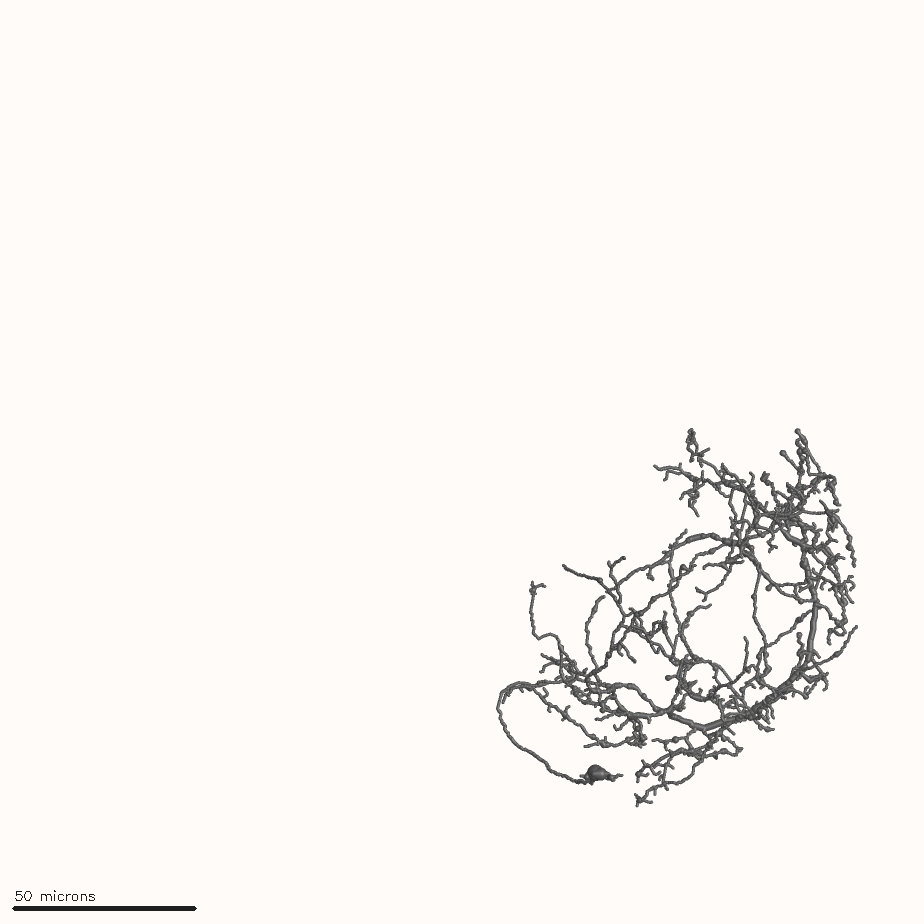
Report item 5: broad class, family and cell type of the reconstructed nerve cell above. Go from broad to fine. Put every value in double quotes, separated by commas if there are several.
"nerve-cord intrinsic neuron", "hemilineage 04B", "IN04B011"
